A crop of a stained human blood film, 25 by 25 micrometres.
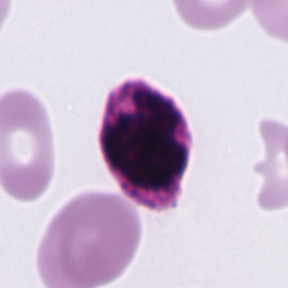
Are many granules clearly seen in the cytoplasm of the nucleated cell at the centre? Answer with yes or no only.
Yes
